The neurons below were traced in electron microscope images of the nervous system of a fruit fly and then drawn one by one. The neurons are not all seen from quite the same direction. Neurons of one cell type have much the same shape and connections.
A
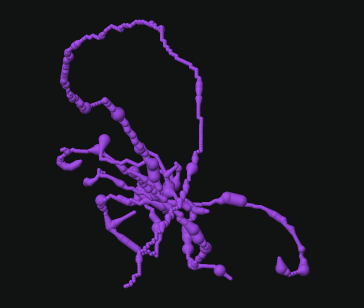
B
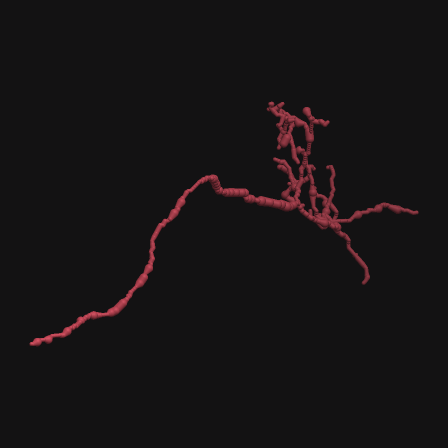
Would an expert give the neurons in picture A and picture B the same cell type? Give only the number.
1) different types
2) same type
1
